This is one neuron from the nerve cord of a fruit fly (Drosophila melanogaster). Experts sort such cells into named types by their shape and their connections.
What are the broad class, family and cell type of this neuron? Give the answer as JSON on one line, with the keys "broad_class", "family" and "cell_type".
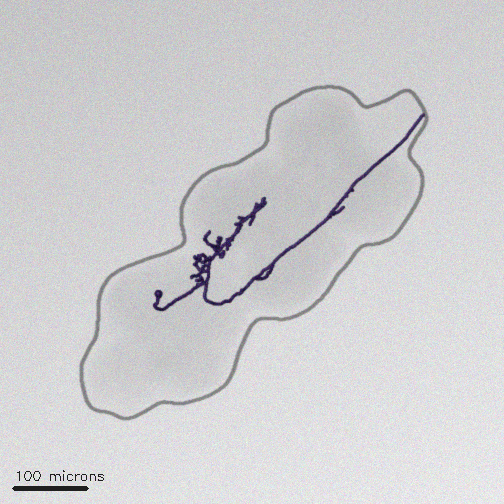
{"broad_class": "ascending neuron", "family": "hemilineage 07B", "cell_type": "AN07B089"}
